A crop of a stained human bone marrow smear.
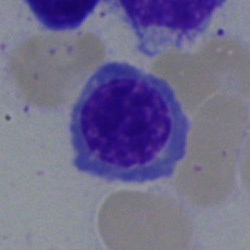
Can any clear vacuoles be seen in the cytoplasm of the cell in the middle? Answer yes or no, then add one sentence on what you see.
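No. No vacuoles can be seen in the cytoplasm.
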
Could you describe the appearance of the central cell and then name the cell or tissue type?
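The chromatin is dark purple and looks patchy rather than smooth. The cytoplasm is blue, and no granules can be seen in it. Parts of two other nucleated cells are cut off at the top edge of the picture. The cell is an erythroblast.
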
